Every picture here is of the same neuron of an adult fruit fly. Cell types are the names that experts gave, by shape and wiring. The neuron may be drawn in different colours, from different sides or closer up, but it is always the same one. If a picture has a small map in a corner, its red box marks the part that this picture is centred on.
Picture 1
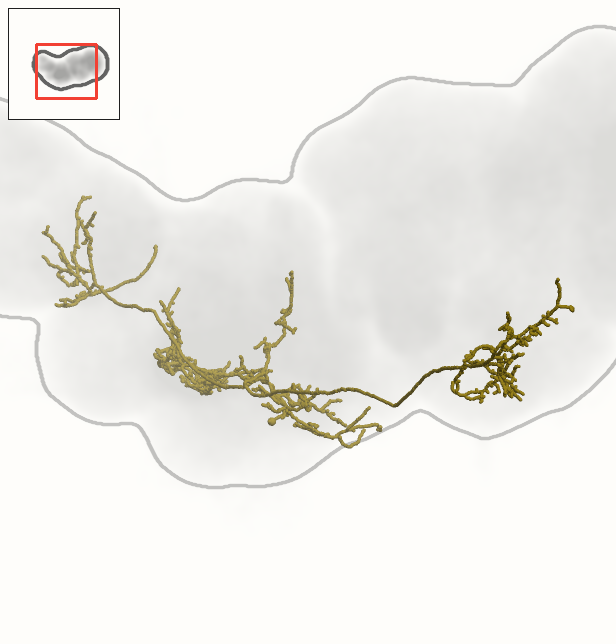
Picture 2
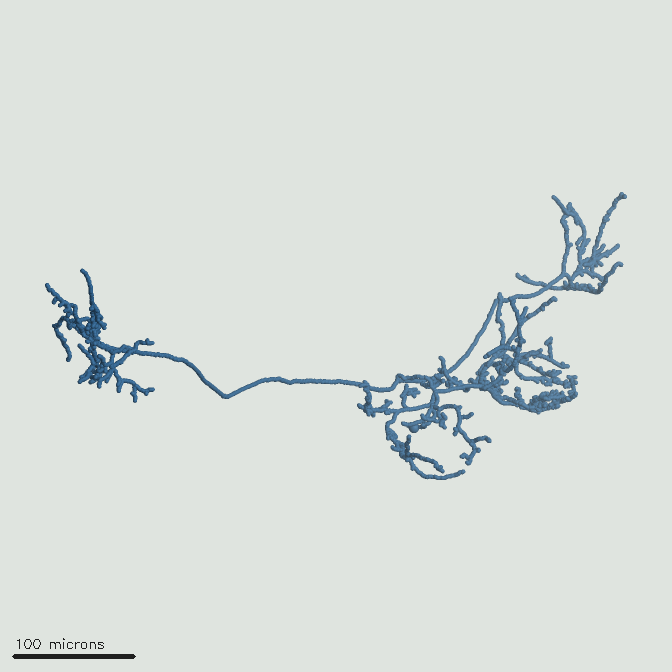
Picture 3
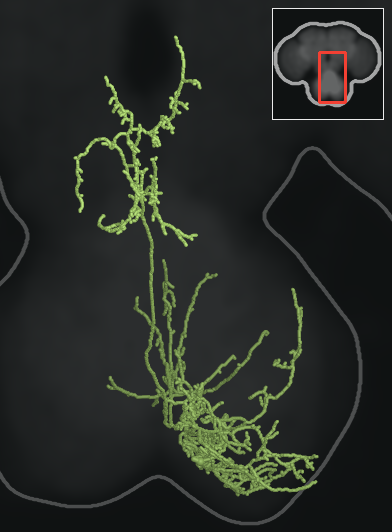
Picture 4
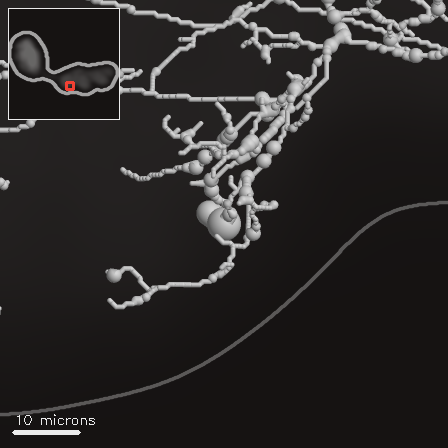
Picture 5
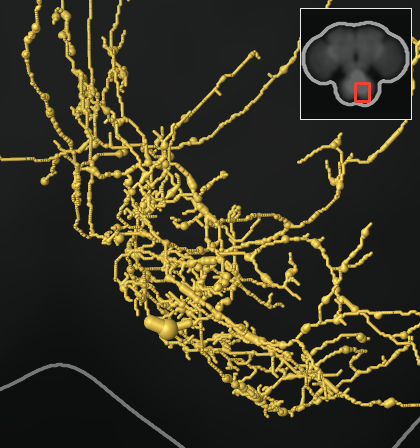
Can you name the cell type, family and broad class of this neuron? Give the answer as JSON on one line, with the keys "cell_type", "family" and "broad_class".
{"cell_type": "AN05B105", "family": "hemilineage 05B", "broad_class": "ascending neuron"}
